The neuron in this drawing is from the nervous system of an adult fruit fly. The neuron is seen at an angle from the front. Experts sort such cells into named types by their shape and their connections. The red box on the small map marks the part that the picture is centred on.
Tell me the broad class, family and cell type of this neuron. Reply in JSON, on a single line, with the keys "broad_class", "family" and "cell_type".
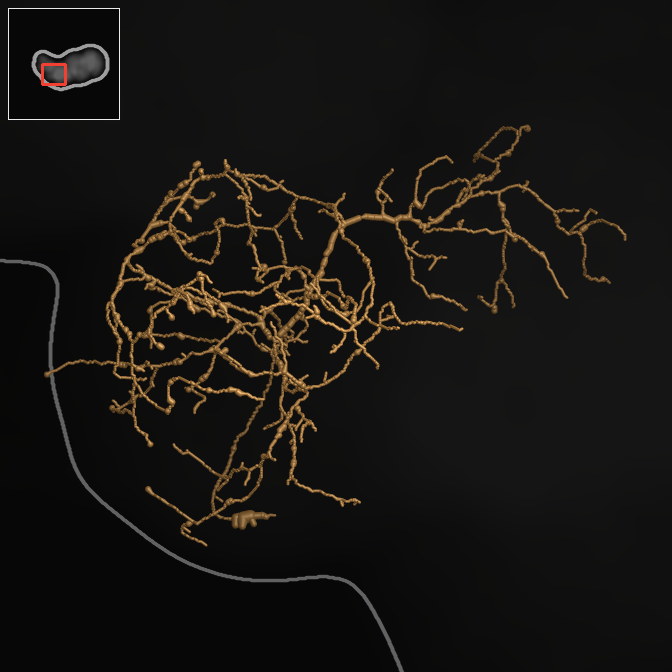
{"broad_class": "nerve-cord intrinsic neuron", "family": "hemilineage 04B", "cell_type": "IN04B012"}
